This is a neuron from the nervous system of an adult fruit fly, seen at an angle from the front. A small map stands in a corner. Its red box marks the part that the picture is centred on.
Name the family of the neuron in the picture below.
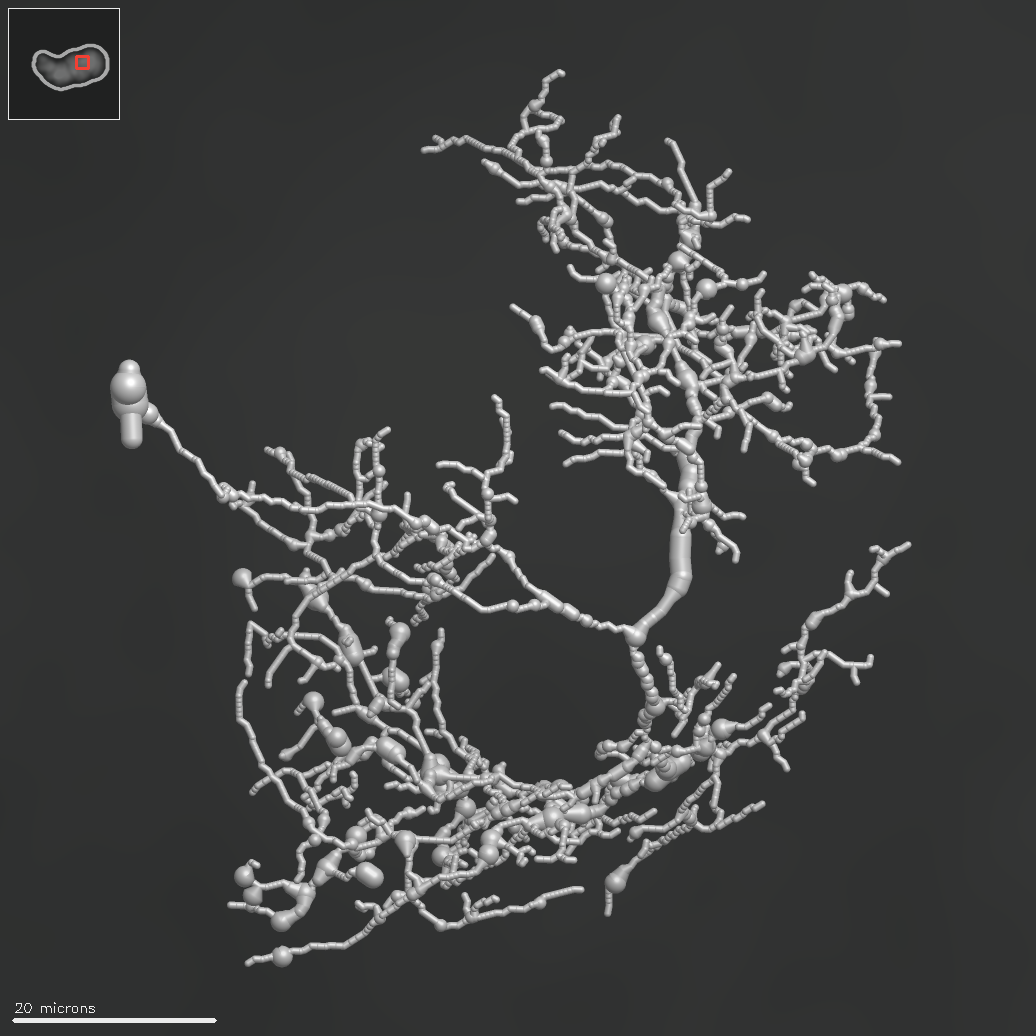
hemilineage AOTUv1_medial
